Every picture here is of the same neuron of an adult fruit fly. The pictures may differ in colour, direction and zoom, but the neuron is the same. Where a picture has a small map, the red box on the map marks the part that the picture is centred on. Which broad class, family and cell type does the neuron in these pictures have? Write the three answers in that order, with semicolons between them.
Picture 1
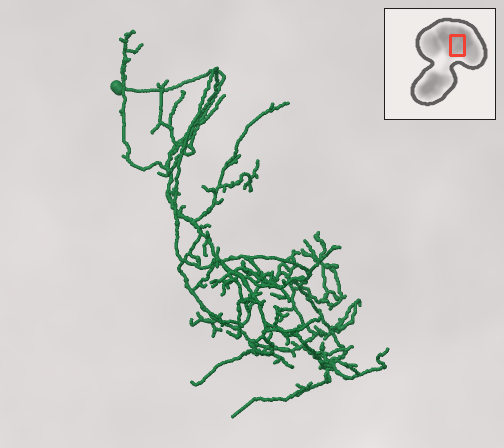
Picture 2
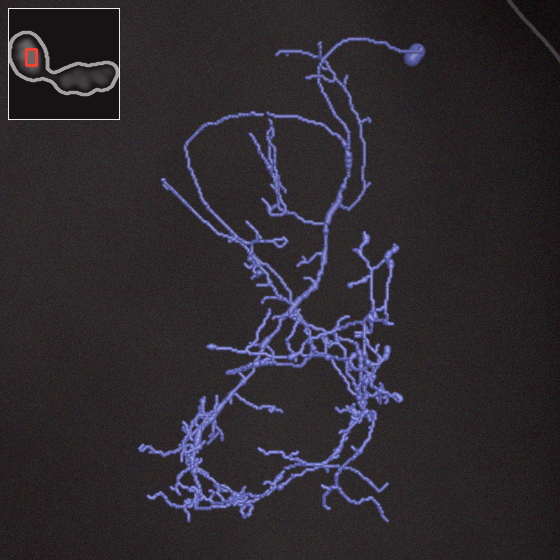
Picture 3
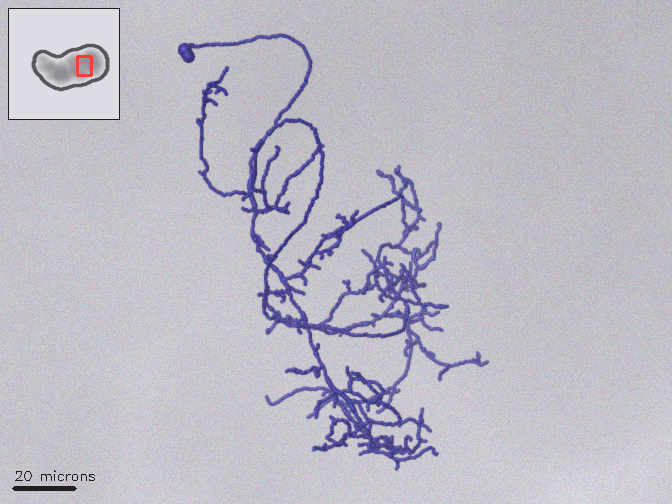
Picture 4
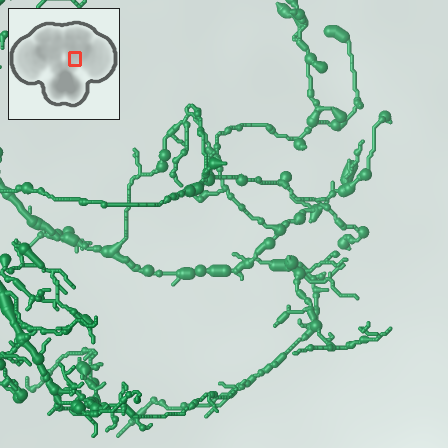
central-brain intrinsic neuron; hemilineage PSp2; CB2270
